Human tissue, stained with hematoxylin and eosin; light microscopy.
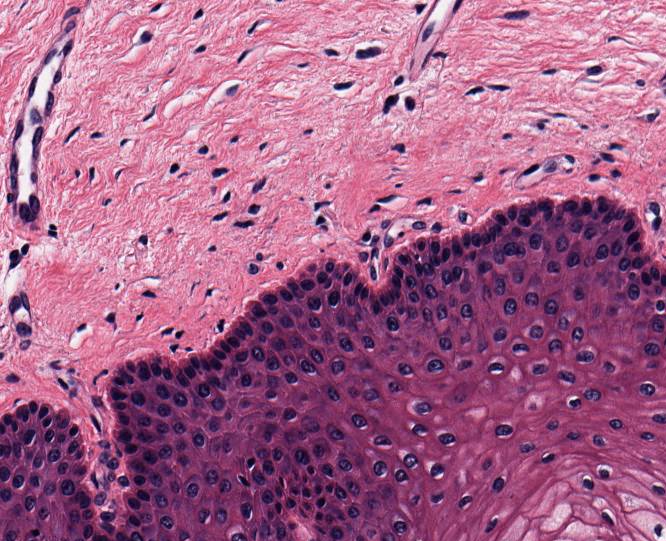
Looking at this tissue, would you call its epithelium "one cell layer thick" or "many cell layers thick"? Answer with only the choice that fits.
Many cell layers thick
